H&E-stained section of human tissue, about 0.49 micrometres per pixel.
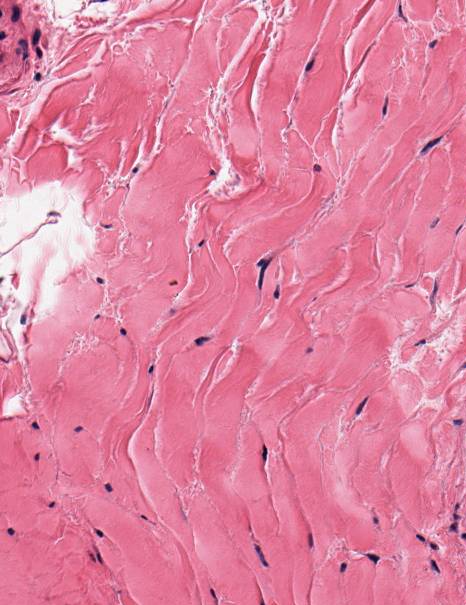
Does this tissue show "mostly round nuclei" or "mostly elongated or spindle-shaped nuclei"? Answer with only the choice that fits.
Mostly elongated or spindle-shaped nuclei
